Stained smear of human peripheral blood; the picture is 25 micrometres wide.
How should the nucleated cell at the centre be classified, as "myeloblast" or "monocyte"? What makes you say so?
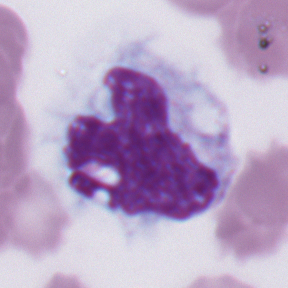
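It is a monocyte. The nucleus is irregular and folded, with a pale gap enclosed near its lower left edge. Its very pale cytoplasm carries only a faint grey-blue tint and is broadest on the upper right side of the nucleus. The cell edge is ill-defined, with fine wispy strands of cytoplasm reaching outward.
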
